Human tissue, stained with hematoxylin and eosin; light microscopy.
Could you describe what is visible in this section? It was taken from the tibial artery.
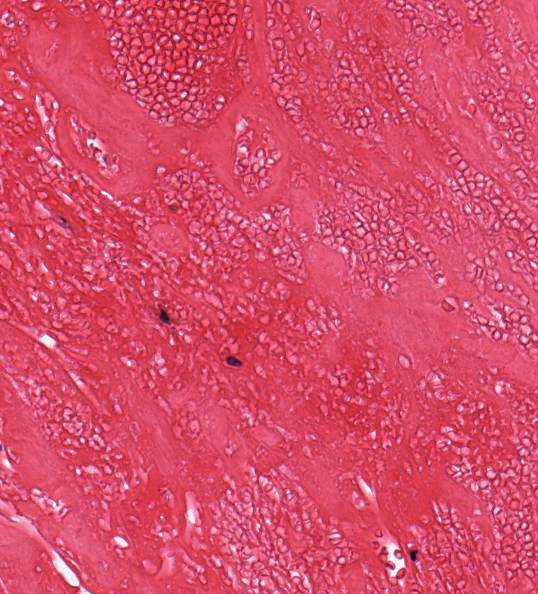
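Field composed of tightly packed red blood cell aggregates separated by bands of pale pink homogeneous material. Both bands and aggregates streak from upper left toward lower right. Bands smooth and glassy, almost devoid of nuclei. Nucleated cells very sparse overall; only a few small dark nuclei scattered throughout.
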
